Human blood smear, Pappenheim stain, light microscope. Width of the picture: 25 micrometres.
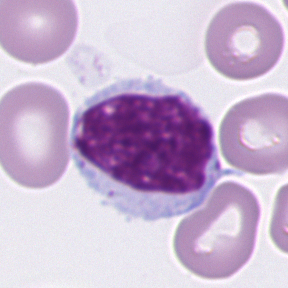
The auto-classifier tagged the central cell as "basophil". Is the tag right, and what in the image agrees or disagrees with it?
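The nucleus is a single oval, about 12 by 9 micrometres, and its coarse, clumped, dark purple chromatin with small paler gaps is plainly visible.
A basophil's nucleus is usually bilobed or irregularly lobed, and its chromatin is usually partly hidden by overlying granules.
Basophil therefore does not fit; the cell is a large granular lymphocyte.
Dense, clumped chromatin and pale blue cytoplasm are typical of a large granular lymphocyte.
The cytoplasm here is pale blue, which also agrees with large granular lymphocyte. Otherwise, the outline is roughly round with a finely ragged edge, the nucleus leaves only a narrow rim of cytoplasm, no nucleolus is clearly seen and the cytoplasm has no vacuoles.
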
